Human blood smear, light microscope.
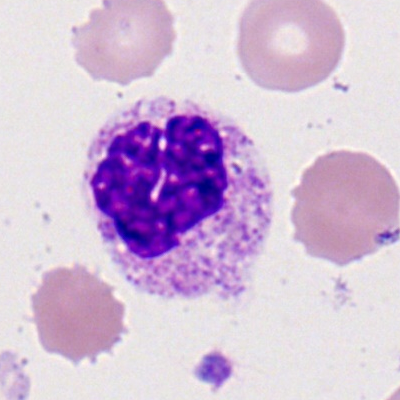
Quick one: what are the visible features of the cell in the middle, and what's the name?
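Start with the outline of this cell, which is roughly round. Now find the nucleus: it sits toward the upper left, and a notch at its top edge gives it a heart-like shape. Around it you can see cytoplasm of a pale pinkish-lilac. What you are looking at is a band neutrophil.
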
